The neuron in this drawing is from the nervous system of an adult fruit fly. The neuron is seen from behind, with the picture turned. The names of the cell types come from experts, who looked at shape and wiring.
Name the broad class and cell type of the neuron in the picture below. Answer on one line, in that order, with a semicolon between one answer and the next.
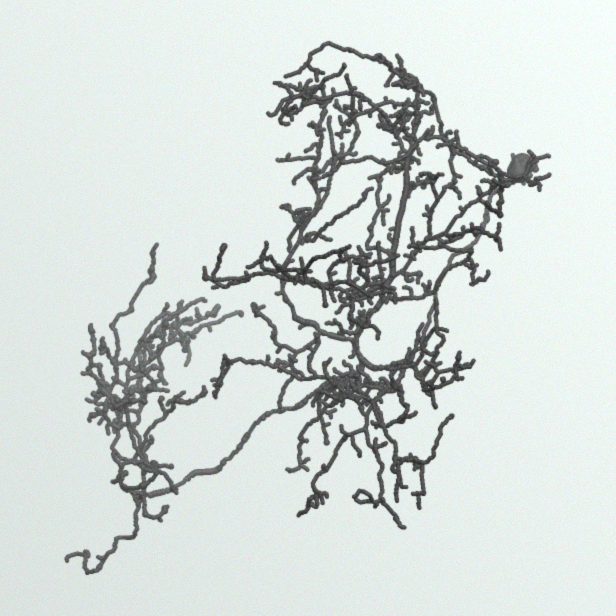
central-brain intrinsic neuron; SMP159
